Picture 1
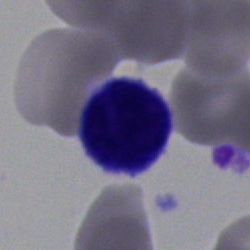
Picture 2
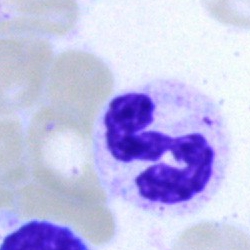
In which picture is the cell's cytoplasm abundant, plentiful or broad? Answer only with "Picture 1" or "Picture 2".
Picture 2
